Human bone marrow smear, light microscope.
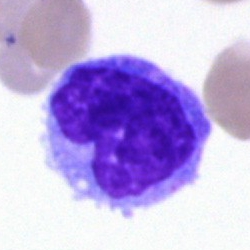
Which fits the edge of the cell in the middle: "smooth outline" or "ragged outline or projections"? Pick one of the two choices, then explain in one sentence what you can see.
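Ragged outline or projections. The lower left edge of the cell is frilled with small blunt projections.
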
